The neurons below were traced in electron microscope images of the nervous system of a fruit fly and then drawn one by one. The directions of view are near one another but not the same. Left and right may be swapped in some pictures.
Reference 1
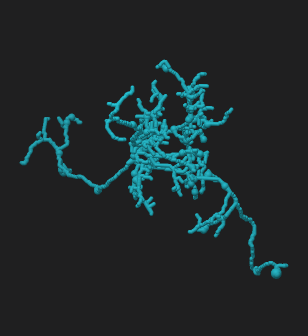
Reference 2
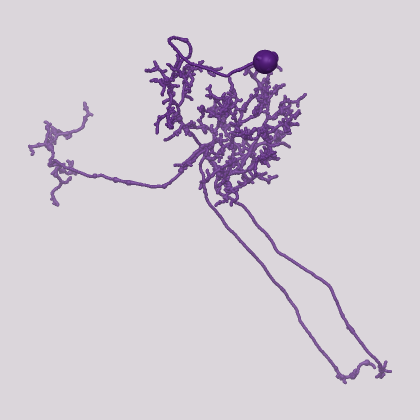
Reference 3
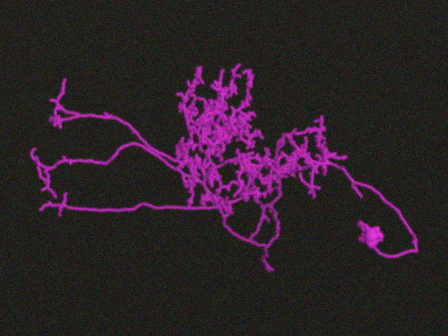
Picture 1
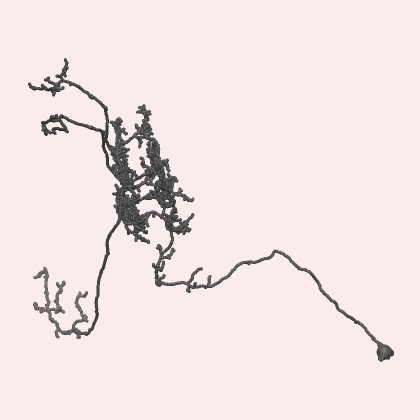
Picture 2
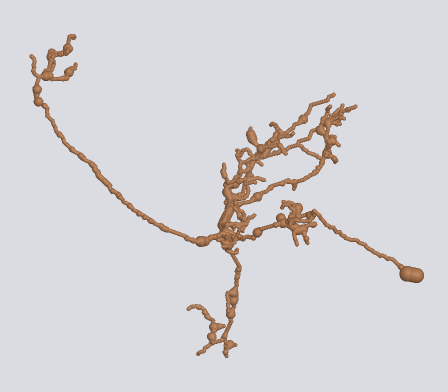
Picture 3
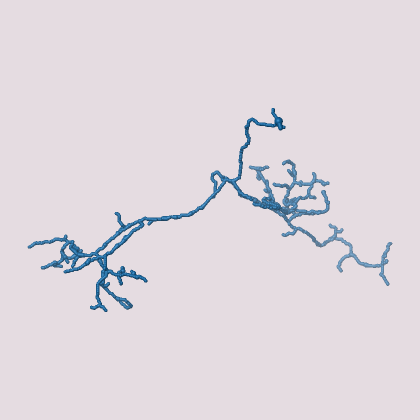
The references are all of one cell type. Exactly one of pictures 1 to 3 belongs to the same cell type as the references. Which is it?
Picture 1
